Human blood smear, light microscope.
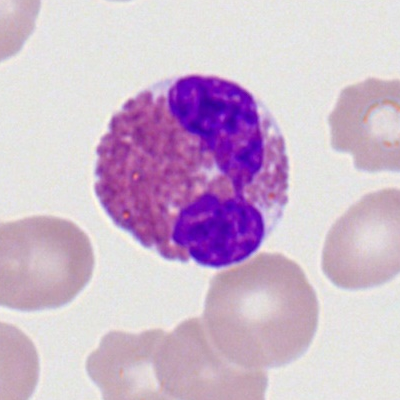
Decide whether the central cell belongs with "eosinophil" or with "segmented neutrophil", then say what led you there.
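Eosinophil, not segmented neutrophil. Nucleus in two lobes, one above the other on the right side of the cell.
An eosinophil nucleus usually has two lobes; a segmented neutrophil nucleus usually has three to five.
Cytoplasm packed with coarse reddish-pink granules.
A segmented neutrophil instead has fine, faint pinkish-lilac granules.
Chromatin dark purple, coarsely clumped.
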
